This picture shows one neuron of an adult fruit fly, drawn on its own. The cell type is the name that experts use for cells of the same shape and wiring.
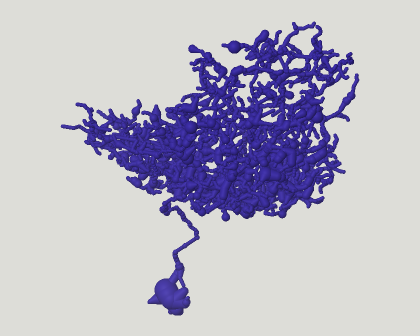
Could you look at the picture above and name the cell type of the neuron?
GNG099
